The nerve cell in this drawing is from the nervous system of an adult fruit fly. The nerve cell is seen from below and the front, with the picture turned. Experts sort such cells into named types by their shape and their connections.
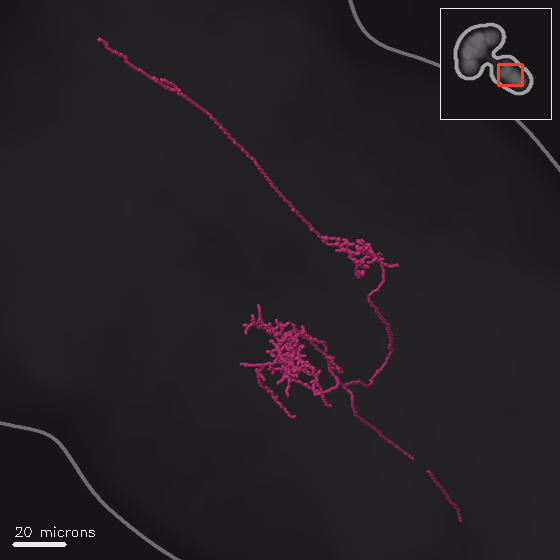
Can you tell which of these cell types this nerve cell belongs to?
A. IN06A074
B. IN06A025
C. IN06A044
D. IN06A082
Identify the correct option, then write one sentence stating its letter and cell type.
The nerve cell is typed IN06A074, per option A.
